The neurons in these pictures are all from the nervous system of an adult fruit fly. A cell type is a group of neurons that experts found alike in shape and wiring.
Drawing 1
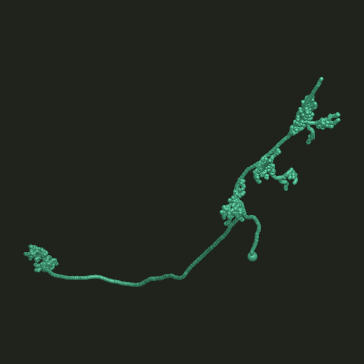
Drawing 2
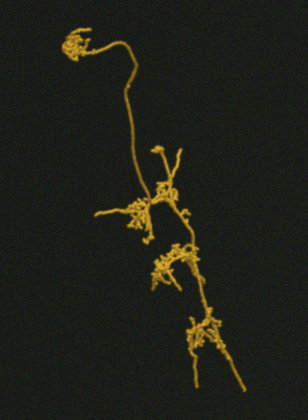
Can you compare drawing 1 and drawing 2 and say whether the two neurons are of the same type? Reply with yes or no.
no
